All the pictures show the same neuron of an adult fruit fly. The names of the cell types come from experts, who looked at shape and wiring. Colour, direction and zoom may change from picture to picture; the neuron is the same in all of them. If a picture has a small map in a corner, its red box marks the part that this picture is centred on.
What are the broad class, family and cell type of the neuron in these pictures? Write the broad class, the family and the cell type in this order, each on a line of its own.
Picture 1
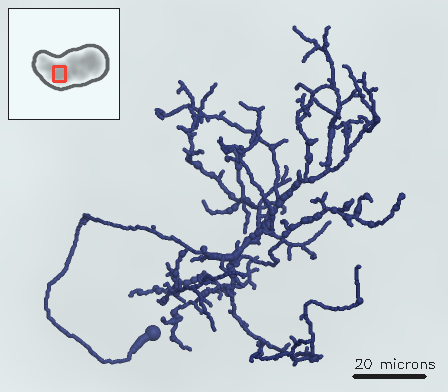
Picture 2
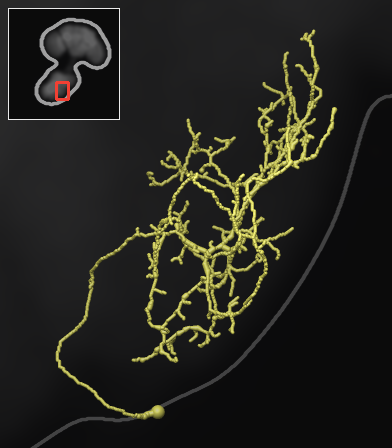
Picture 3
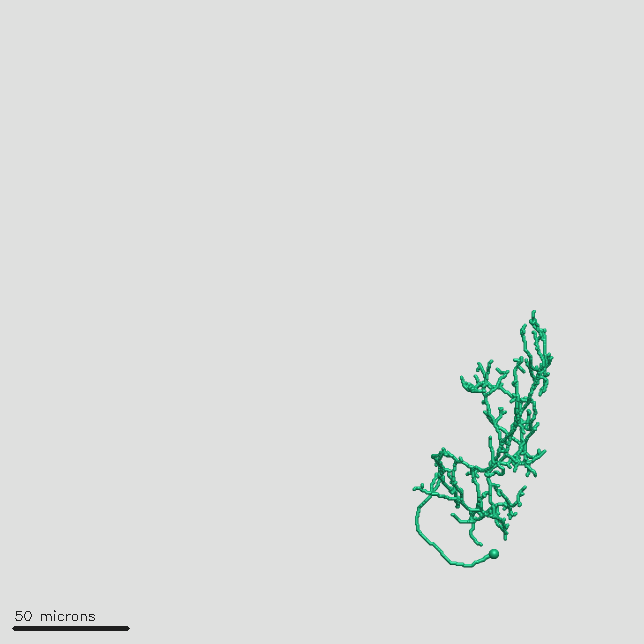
nerve-cord intrinsic neuron
hemilineage 20A.22A
IN20A.22A043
